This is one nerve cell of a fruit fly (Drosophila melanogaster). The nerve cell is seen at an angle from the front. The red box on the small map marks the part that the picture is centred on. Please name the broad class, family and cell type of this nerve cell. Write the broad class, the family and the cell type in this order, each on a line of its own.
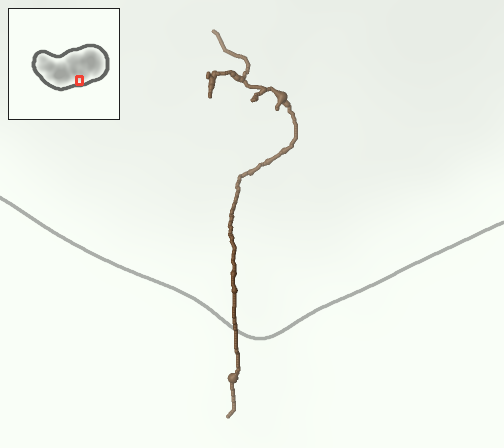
sensory neuron entering the brain
class mechanosensory
BM_InOm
